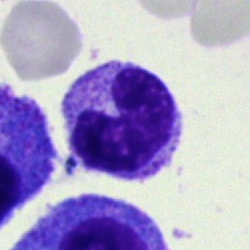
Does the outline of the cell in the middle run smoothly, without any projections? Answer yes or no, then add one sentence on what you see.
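Yes. The cell outline is roughly round with a smooth edge.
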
